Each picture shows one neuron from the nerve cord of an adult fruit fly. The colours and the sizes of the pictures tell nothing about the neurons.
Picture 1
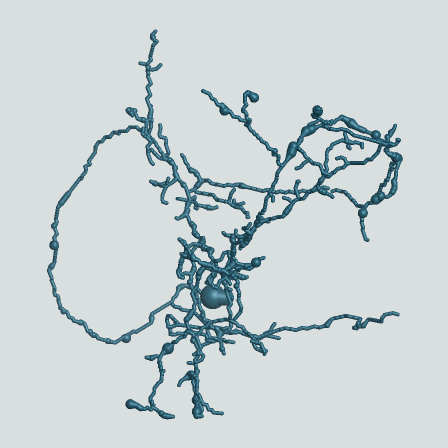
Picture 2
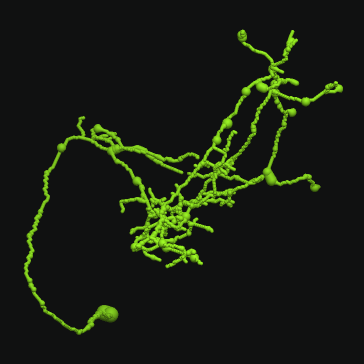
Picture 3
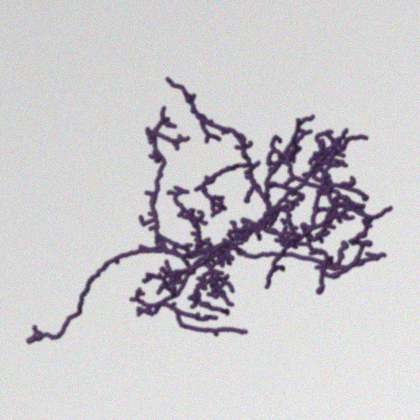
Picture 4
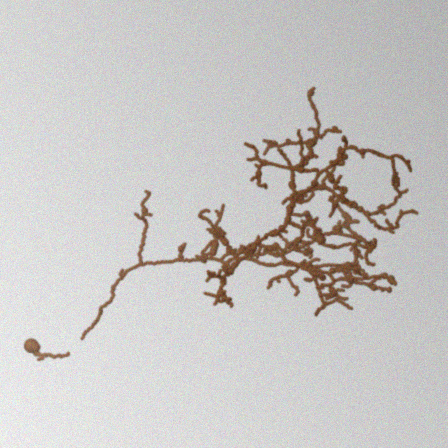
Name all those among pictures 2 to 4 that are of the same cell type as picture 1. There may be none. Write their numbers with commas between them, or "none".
2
